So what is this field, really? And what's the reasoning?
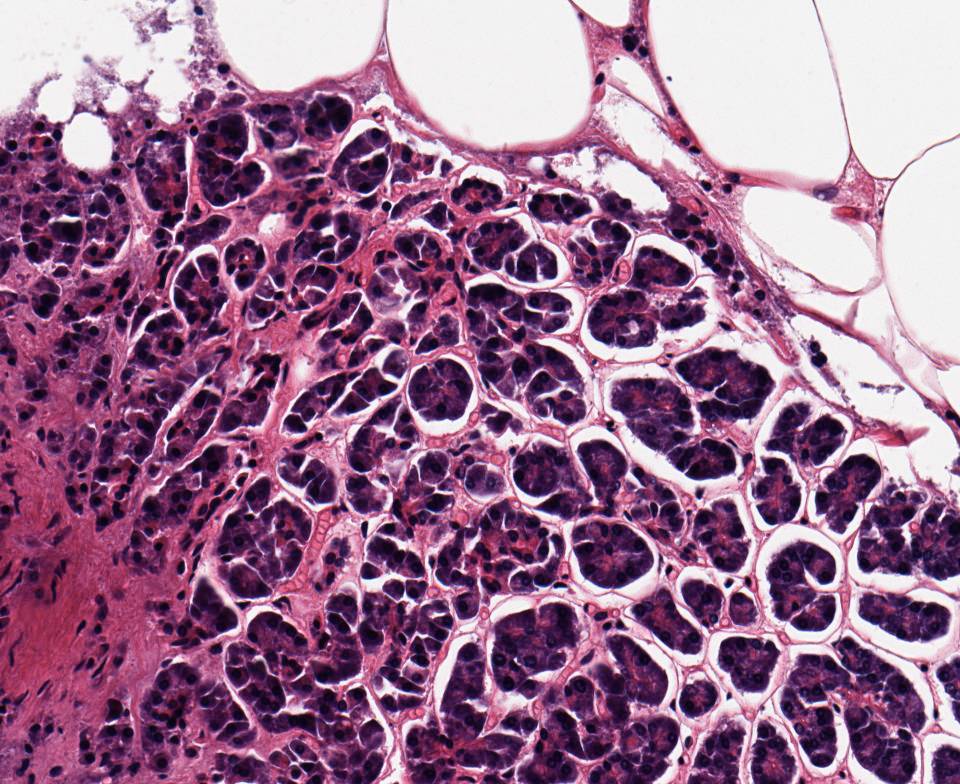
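Answer: exocrine pancreas. Most of the field is closely packed rounded clusters of cells, parted by thin partitions and thin pink strands of connective tissue.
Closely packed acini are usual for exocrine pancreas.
The cells in these clusters have deeply purple-staining cytoplasm.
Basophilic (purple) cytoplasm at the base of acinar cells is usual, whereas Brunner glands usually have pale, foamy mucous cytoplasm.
Large empty fat cells lie along the top edge, toward the right.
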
